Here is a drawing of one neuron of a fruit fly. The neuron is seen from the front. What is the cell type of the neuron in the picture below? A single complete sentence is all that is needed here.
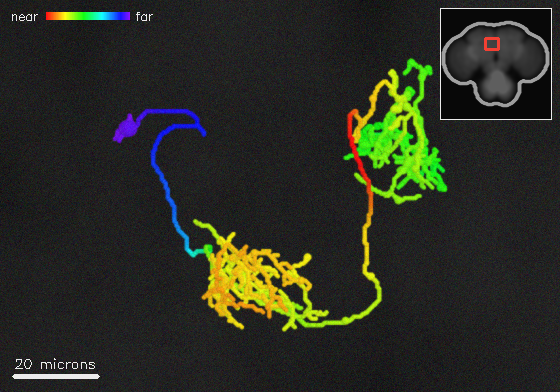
Cell type hDeltaJ is what this neuron is.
